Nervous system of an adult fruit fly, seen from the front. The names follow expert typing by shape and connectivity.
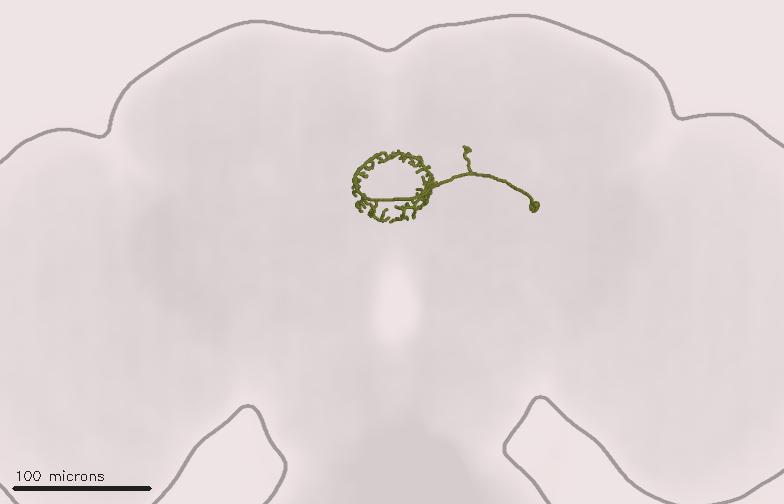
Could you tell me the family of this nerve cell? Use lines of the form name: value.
family: hemilineage EBa1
